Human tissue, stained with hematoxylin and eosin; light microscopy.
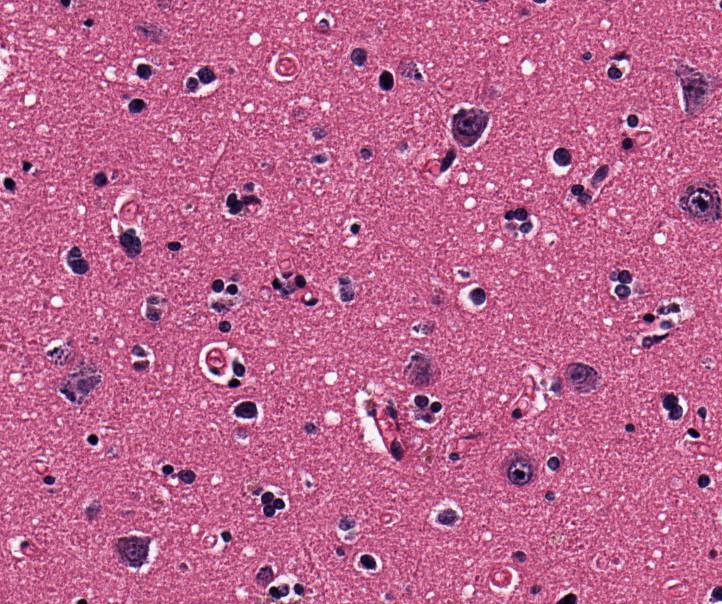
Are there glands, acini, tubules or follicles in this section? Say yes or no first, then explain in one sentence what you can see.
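No. A pink, finely granular and fibrillary background fills the whole field, with no epithelium or glands.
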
